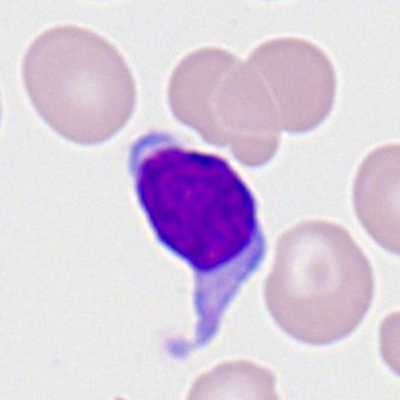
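Lymphocyte, from a stained human blood smear seen with the light microscope. Its chromatin is dense, dark purple and coarsely clumped; the cytoplasm, pale blue. There, at the upper left of the nucleus, sits a small blue cap of cytoplasm. And the tail? It ends in a thin tip that curves to the lower left.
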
